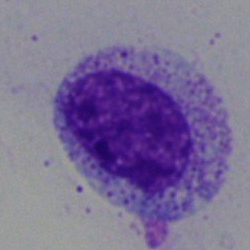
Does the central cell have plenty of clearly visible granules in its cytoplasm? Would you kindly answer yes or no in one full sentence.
Yes, there are many visible granules in its cytoplasm.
